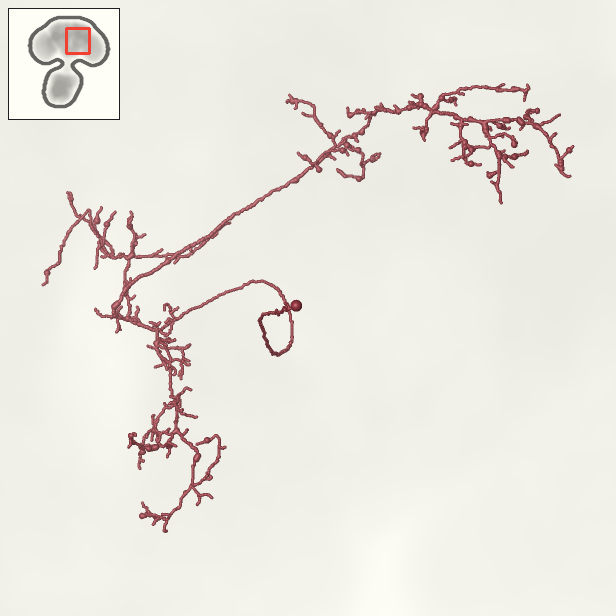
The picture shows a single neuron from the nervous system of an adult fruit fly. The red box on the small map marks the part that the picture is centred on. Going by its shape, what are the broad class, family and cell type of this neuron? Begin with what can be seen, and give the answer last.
Its cell body lies in the middle of the picture. The picture shows dozens of branch ends. It is a central-brain intrinsic neuron. Its family is hemilineage PSa1. It is of cell type AVLP461.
